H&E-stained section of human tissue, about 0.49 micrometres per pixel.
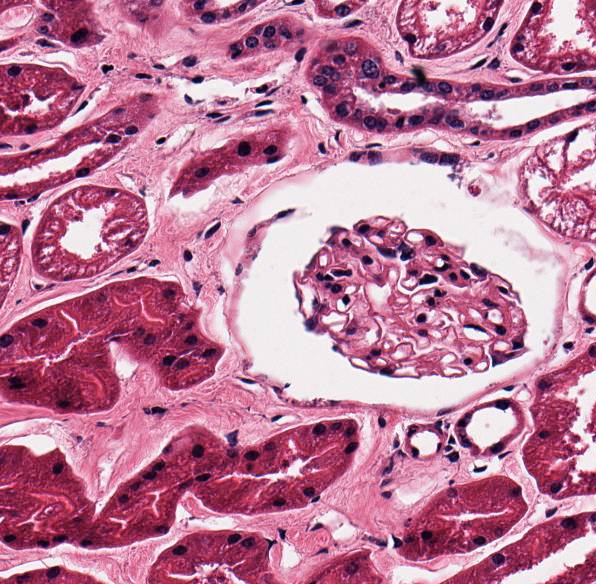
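Renal cortex, stained with haematoxylin and eosin. Look first at the tubules: most are lined by cuboidal cells with deeply eosinophilic cytoplasm and round, darkly stained nuclei. In the lower half, many tubules have narrow, slit-like lumens. At the upper left, one tubule is cut in cross-section, showing a round open lumen ringed by epithelial cells.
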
